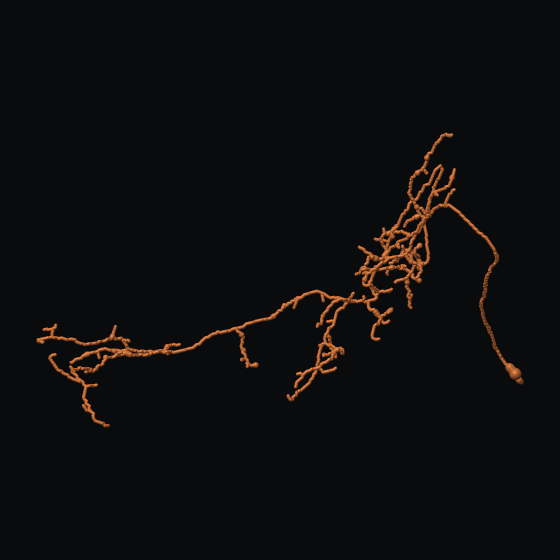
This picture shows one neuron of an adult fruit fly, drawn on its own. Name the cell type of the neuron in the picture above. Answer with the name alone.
CB2151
